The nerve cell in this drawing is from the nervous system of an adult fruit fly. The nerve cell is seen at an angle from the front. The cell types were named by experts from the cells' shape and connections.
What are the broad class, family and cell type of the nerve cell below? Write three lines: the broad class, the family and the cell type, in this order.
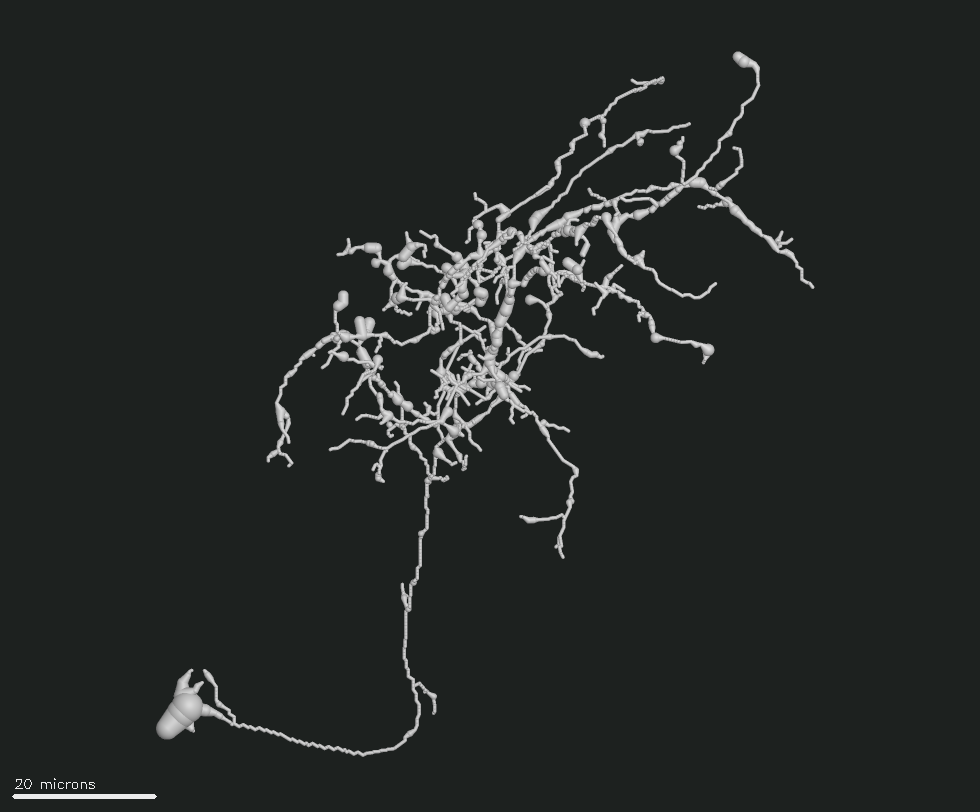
nerve-cord intrinsic neuron
hemilineage 16B
IN16B062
